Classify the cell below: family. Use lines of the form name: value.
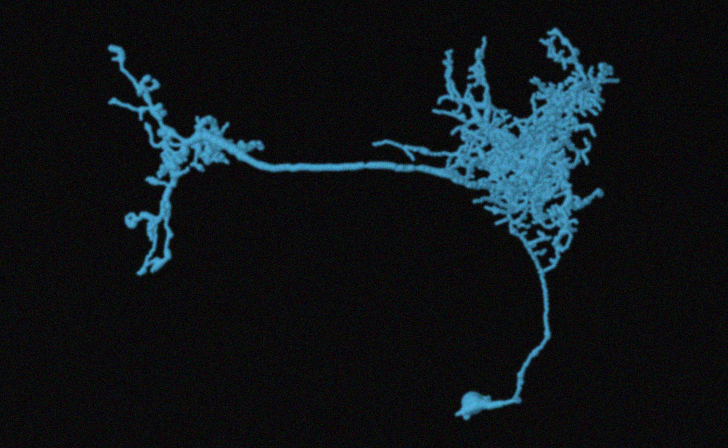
family: hemilineage 07B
